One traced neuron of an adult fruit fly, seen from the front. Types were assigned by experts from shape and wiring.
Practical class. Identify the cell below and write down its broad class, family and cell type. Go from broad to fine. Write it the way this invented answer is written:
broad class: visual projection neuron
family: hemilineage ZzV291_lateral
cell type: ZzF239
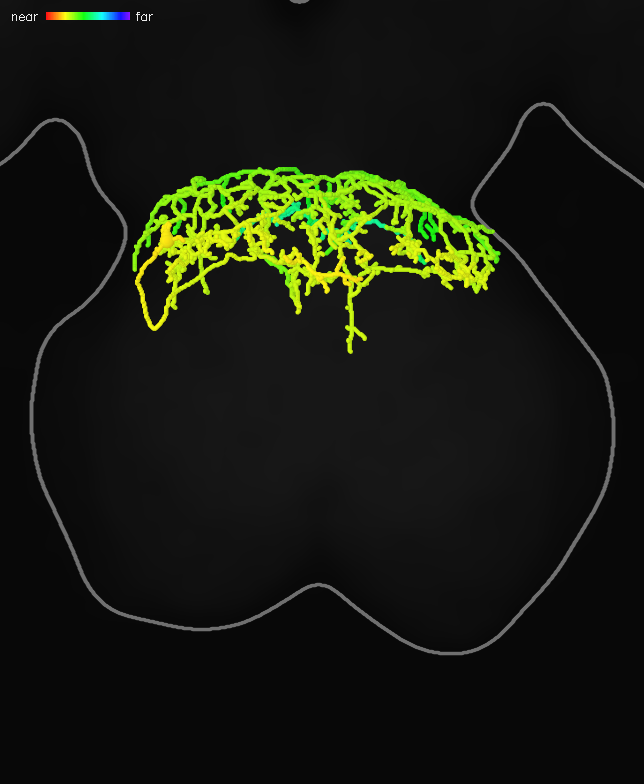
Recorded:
broad class: nerve-cord intrinsic neuron
family: hemilineage 19B
cell type: dMS10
